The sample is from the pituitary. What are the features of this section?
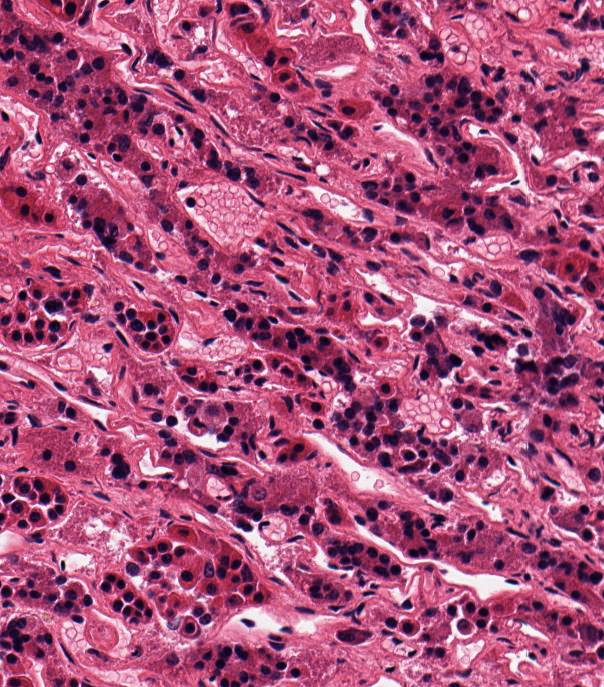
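Pink fibrous strands run diagonally, upper left to lower right, separating small nests and cords of cells. Many nest cells: pink to deep red granular-looking cytoplasm, most intensely red in clusters at upper left and lower left. Scattered groups with pale, finely bubbly vacuolated cytoplasm; prominent group upper centre-left. Strands carry elongated, spindle-shaped nuclei aligned with them.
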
